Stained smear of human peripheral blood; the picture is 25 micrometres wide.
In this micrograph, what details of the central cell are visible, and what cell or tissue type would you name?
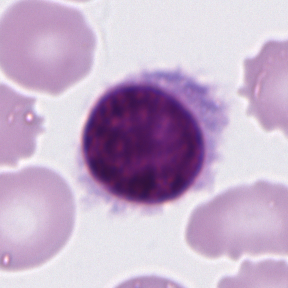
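Start at the edge of this cell: do you see how it carries many fine projections, like hairs? Now move inward to the nucleus, where the chromatin is dark purple and gathered into clumped patches. Look carefully, and you will find no nucleoli there. The cytoplasm, too, shows no vacuoles. What you are looking at is a hairy cell.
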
